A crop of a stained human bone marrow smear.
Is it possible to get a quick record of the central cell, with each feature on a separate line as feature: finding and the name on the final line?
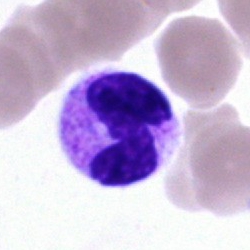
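Outline: round and smooth
Nuclear chromatin: dark purple, coarsely clumped
Cytoplasm: pale pinkish-lilac, mostly on the left side of the cell
Granules: fine, lilac, filling the cytoplasm
Identification: segmented neutrophil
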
